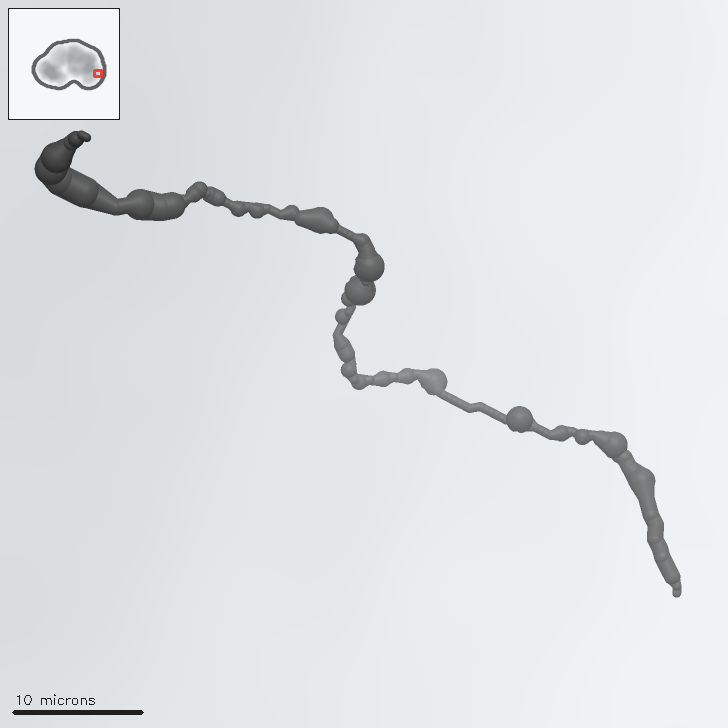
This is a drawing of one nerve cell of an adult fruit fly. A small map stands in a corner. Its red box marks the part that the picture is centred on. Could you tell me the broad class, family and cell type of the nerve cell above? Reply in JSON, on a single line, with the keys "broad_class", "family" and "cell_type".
{"broad_class": "photoreceptor or other optic-lobe sensory neuron", "family": "class visual", "cell_type": "R7y"}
